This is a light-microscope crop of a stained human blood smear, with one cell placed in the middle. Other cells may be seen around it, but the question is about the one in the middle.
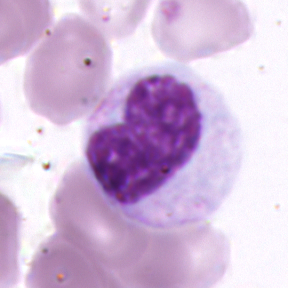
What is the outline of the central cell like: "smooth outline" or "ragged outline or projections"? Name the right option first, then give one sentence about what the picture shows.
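Smooth outline. The cell outline is round and smooth.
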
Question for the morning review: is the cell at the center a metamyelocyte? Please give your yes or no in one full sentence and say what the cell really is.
Yes, the central cell of this crop corresponds to a metamyelocyte.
